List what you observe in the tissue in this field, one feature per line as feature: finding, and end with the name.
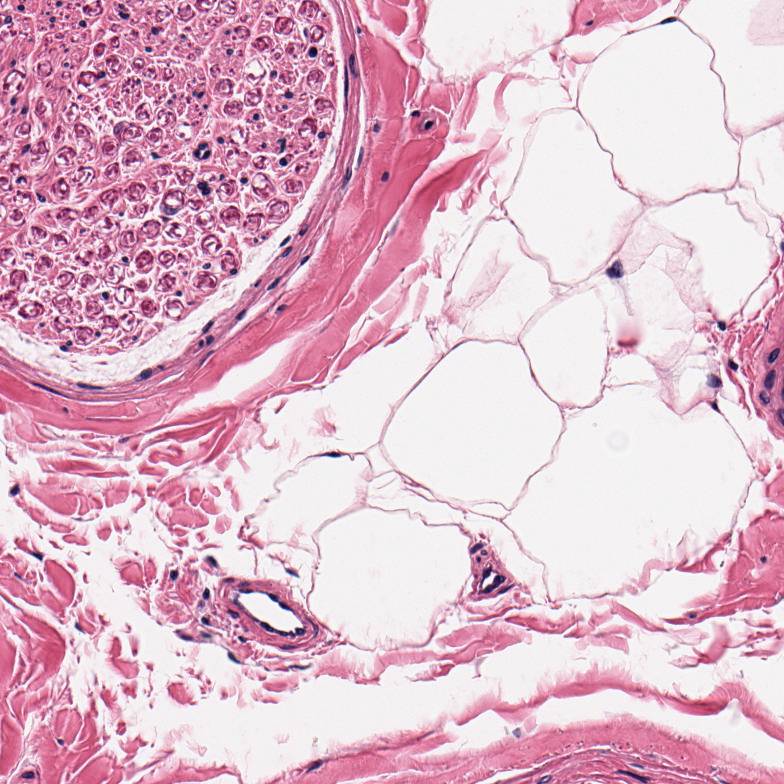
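Fascicle: rounded, cut across, upper left corner
Axons: lots of small round profiles, each ringed by a pale halo
Fat: adipocytes as large empty polygonal spaces, thin membranes, right half
Epithelium: none anywhere
Name: tibial nerve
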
